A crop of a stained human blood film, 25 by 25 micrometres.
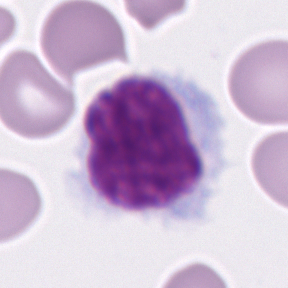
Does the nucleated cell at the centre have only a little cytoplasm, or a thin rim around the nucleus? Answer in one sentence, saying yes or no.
Yes, scant cytoplasm surrounds the nucleus of this cell.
